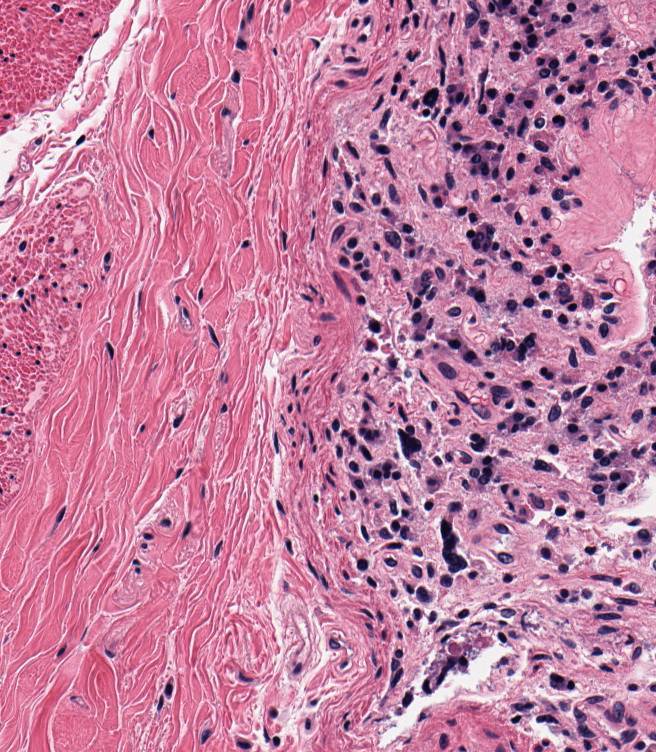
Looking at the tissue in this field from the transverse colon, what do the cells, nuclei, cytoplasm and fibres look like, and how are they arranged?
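In the left half of the field, wavy bundles of pink collagen run mainly from top to bottom. The few nuclei within this collagen are thin, dark and spindle-shaped. No epithelial lining is present anywhere in the field.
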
